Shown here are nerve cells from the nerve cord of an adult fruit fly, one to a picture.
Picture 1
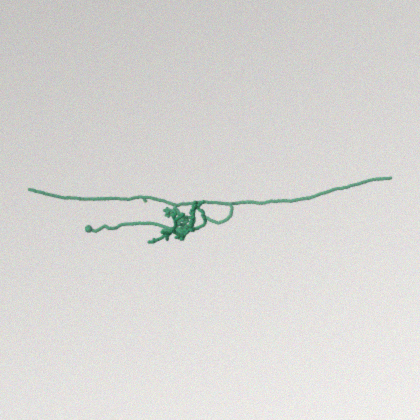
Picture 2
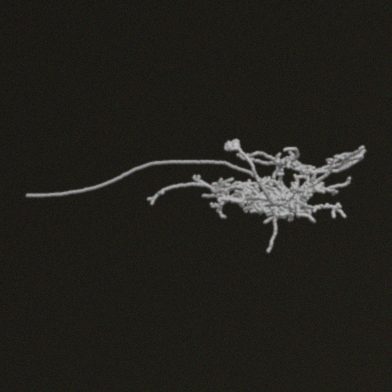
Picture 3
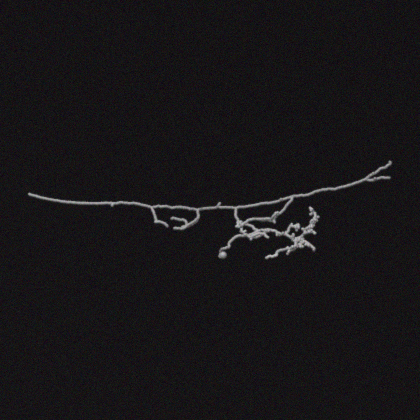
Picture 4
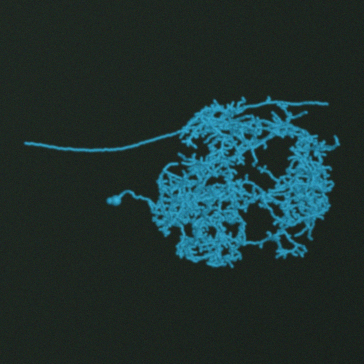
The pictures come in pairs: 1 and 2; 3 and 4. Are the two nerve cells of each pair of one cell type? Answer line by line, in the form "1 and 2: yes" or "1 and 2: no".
1 and 2: no
3 and 4: no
